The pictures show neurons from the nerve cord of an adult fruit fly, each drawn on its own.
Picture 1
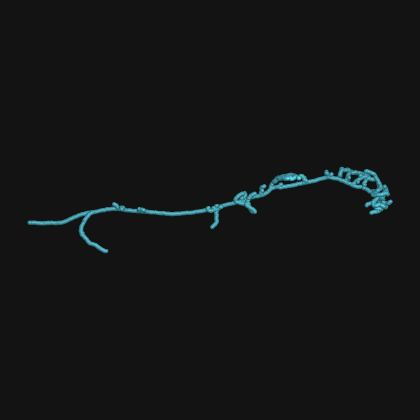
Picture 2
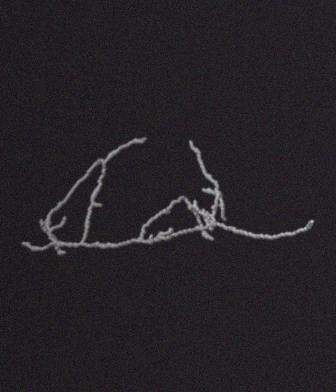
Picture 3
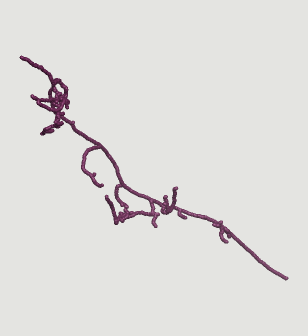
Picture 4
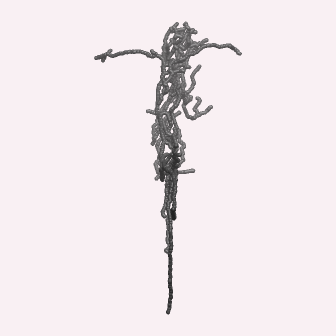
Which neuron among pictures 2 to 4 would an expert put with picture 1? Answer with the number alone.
4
